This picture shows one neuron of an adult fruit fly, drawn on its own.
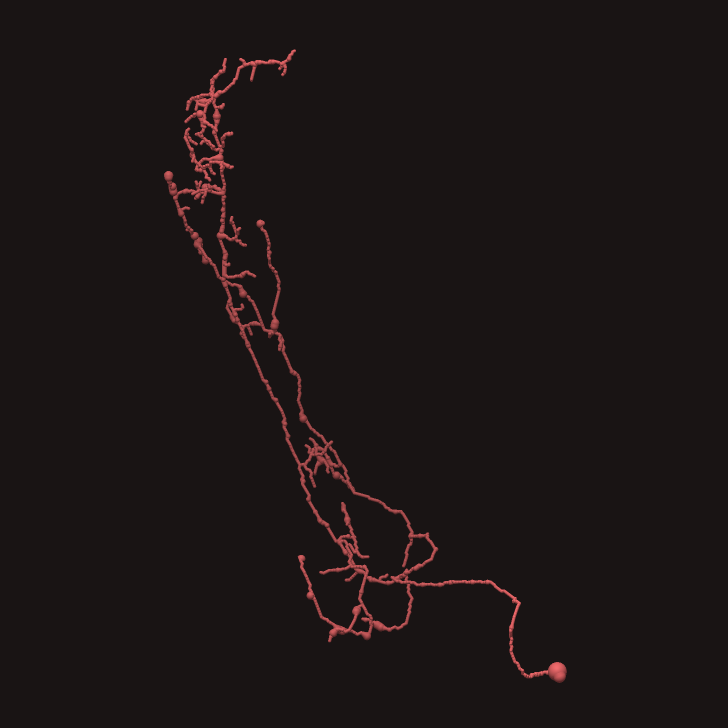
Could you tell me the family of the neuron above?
hemilineage DM5_ventral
